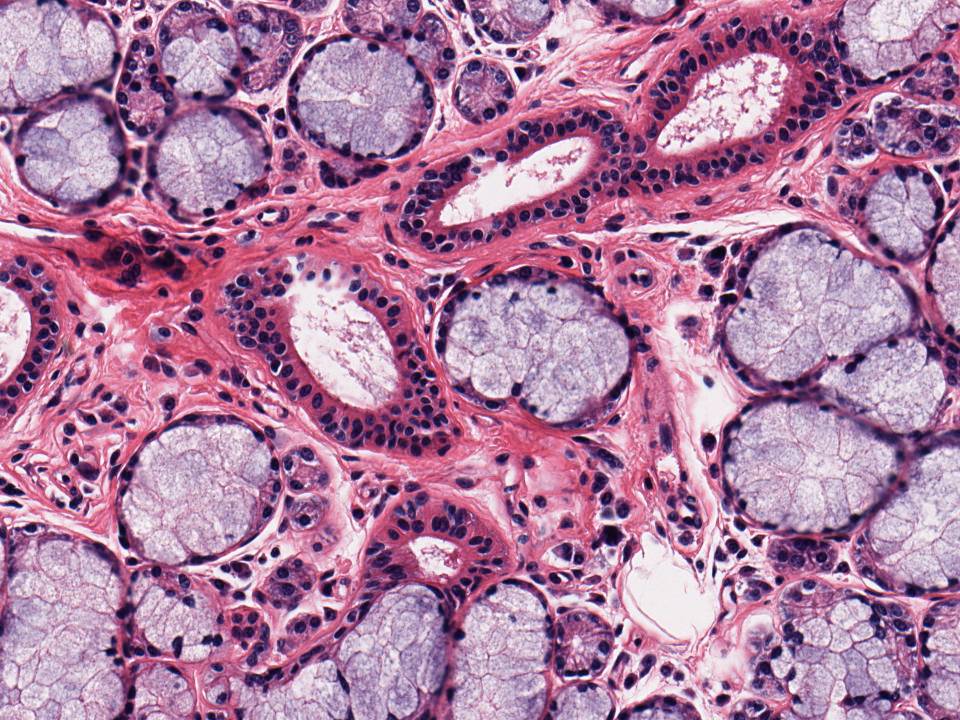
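Minor salivary gland. Rounded units with pale cytoplasm dominate the field, especially its edges; mucous cell nuclei lie flattened against each acinus base. Ducts, in a diagonal band from centre-left to upper right, have cuboidal to columnar cells with pink cytoplasm and round nuclei.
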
